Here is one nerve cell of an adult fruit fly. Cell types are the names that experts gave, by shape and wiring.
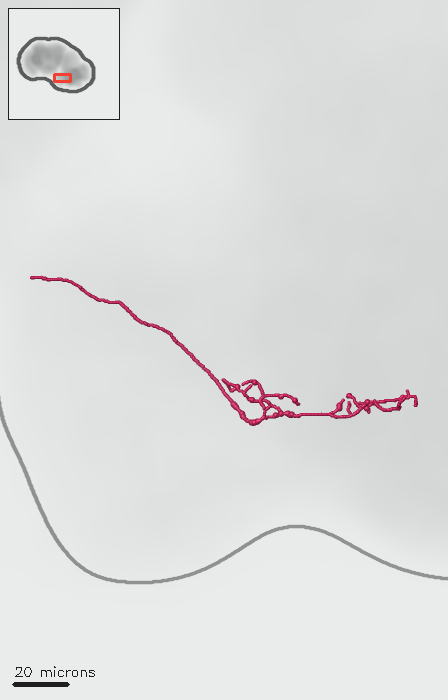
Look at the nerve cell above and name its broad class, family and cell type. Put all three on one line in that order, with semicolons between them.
sensory neuron entering the nerve cord; class gustatory; WG3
